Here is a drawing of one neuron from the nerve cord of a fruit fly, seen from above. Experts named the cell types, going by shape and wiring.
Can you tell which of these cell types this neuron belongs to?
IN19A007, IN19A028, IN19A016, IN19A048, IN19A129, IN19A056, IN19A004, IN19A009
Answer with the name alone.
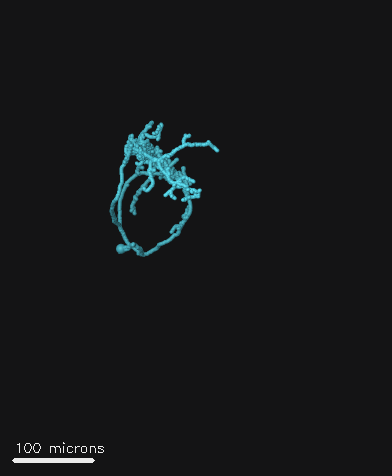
IN19A056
